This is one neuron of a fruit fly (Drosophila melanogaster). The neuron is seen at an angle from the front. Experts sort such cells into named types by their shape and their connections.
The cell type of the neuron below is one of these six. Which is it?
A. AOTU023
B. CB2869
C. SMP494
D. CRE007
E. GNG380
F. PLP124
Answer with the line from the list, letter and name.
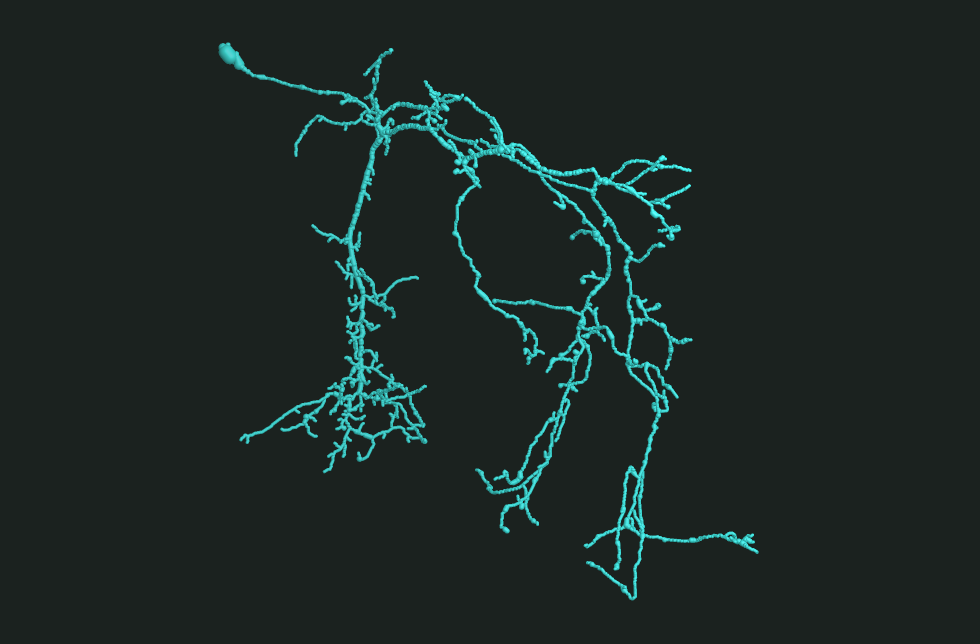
F. PLP124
